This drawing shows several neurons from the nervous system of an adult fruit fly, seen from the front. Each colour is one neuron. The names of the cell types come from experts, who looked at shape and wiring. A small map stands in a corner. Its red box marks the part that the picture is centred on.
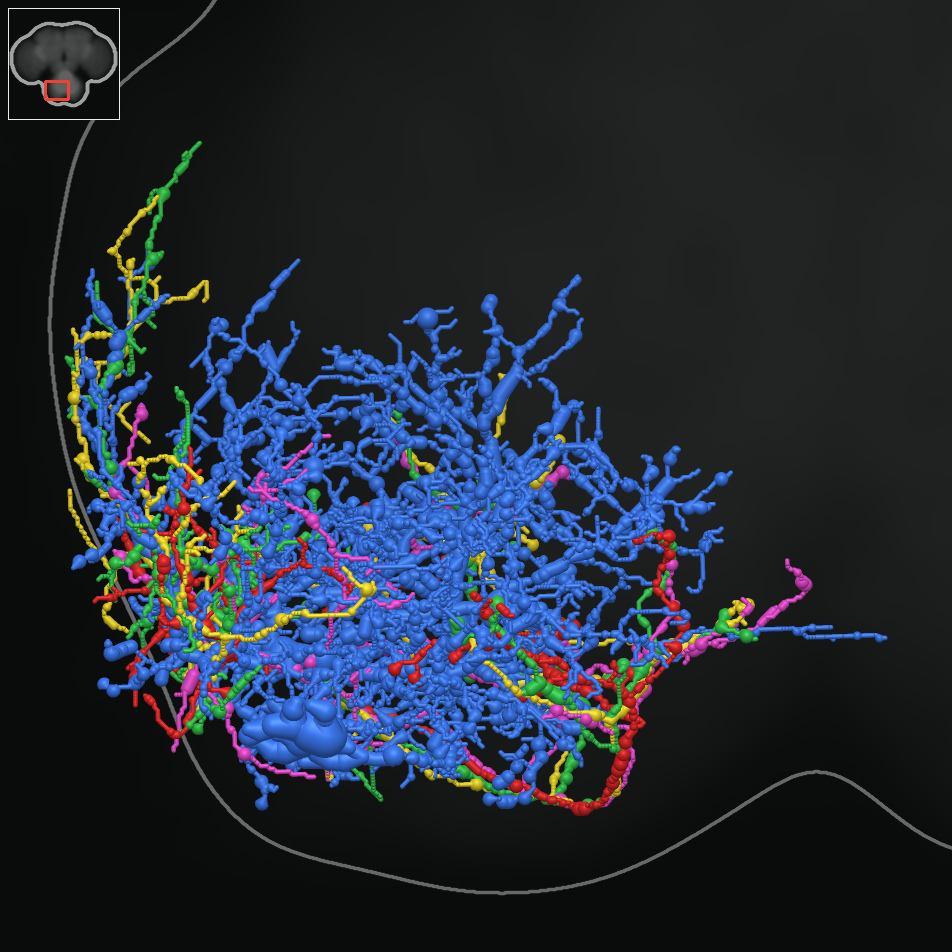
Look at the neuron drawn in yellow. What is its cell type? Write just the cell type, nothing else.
IN01B027_f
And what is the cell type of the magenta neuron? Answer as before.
IN01B047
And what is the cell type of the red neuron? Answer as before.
IN01B019_a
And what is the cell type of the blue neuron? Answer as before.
IN13A003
